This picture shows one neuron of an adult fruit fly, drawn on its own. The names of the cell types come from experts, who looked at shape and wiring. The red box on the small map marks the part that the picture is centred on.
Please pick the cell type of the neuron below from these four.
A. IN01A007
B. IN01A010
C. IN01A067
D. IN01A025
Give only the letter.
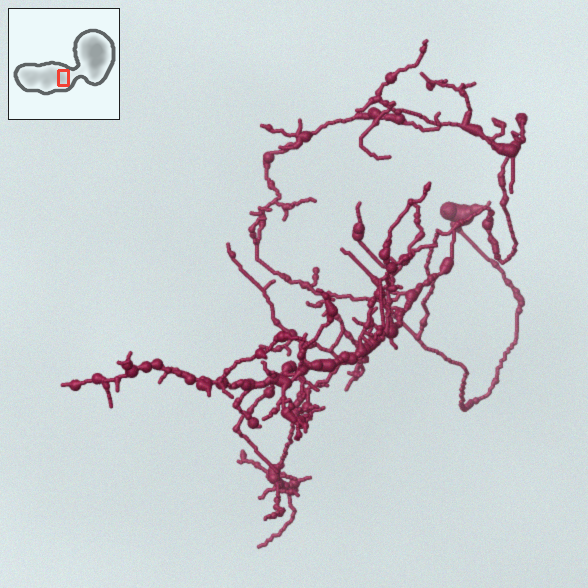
C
